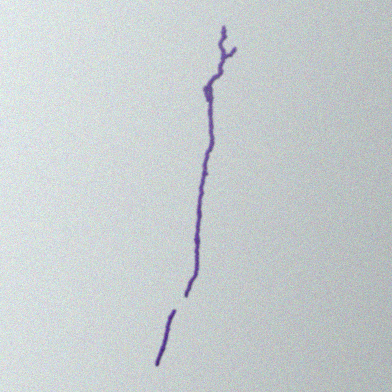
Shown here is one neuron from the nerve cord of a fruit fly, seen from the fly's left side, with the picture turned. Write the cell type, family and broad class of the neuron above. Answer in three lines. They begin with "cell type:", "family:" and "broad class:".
cell type: SNpp57
family: class mechanosensory proprioceptive
broad class: sensory neuron entering the nerve cord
